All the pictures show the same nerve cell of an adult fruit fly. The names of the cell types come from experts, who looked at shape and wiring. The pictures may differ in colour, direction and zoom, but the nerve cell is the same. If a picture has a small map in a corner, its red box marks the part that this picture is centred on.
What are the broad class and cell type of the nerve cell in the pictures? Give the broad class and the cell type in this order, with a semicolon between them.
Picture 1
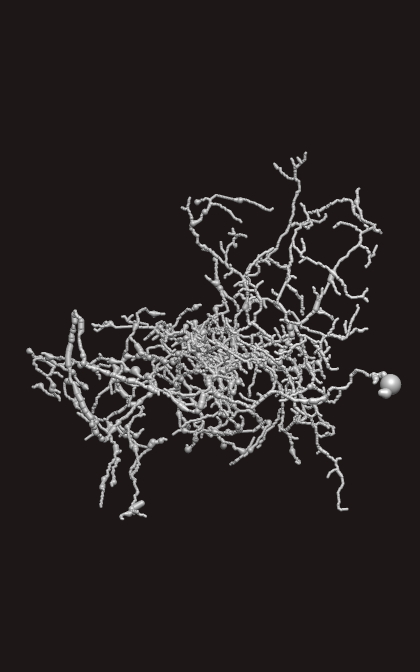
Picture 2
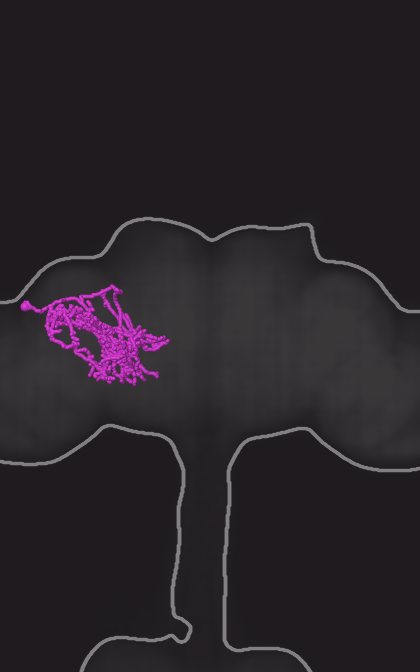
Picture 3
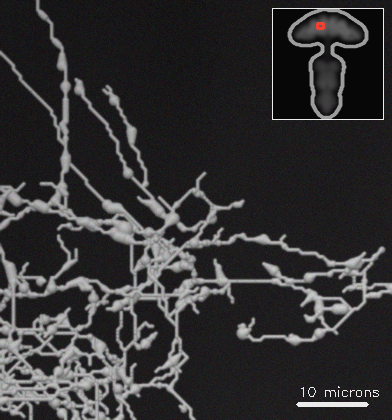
central-brain intrinsic neuron; CL032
